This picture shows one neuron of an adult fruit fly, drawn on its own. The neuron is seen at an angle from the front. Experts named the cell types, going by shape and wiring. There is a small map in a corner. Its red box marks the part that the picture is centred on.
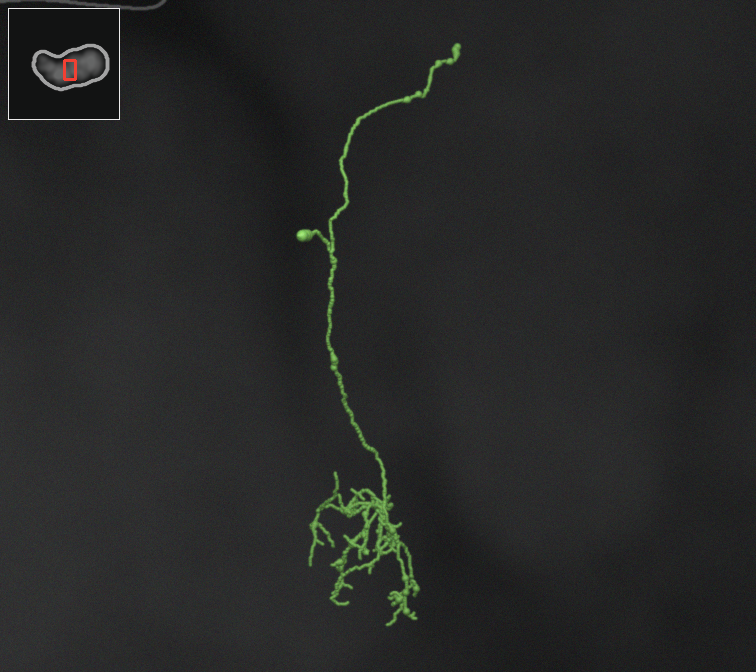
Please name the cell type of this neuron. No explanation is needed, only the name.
LC20a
